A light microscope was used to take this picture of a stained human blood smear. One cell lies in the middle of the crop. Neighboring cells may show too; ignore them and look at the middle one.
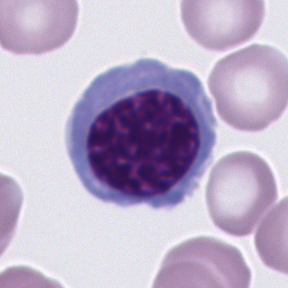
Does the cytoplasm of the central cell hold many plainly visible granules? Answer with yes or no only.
No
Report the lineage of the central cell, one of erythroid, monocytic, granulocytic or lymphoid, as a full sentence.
Attributed to the erythroid lineage is the centrally located cell.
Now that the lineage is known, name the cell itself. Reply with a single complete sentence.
The middle of this crop is occupied by a normoblast.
